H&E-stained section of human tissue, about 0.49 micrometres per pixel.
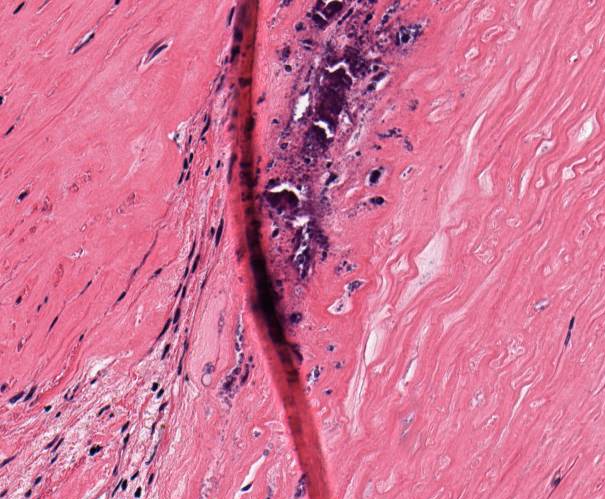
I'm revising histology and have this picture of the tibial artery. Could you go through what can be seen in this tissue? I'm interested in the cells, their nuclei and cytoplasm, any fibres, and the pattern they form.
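Notice that nearly the whole field is dense pink fibrous tissue. Look first to the left, where spindle-shaped nuclei are more numerous; they are elongated and dark, lying along the direction of the fibres. Over on the right, nuclei are fewer and the collagen fibres are wavy.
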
